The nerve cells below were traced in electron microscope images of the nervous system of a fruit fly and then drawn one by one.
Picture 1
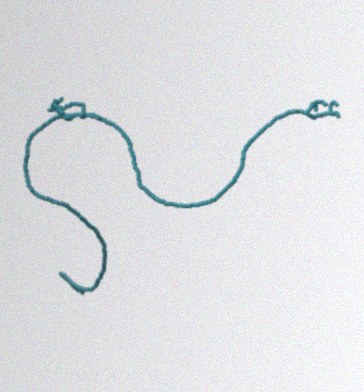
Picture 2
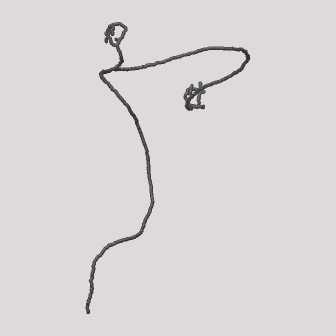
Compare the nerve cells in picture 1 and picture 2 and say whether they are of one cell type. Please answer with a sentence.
They are of different cell types.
